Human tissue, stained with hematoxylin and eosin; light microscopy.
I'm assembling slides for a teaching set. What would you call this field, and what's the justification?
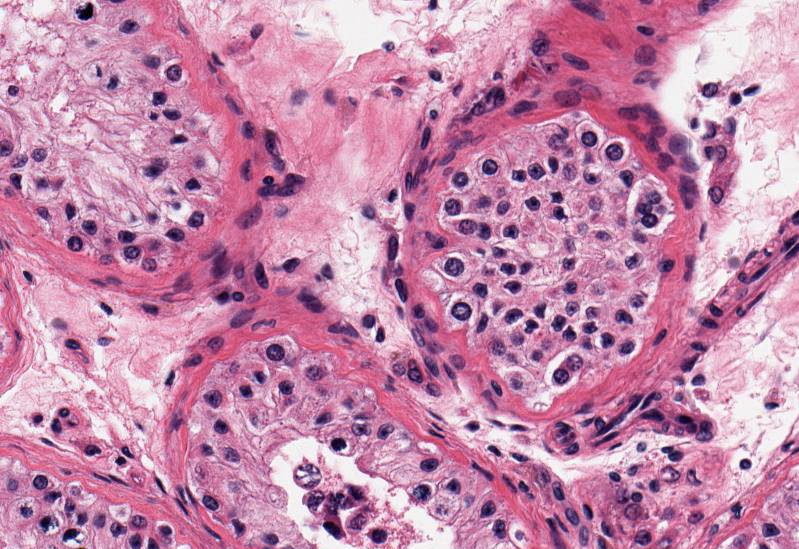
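This field mainly shows seminiferous tubule profiles. Only the bottom-centre tubule has an open lumen, and it holds just a few loose cells rather than packed sperm.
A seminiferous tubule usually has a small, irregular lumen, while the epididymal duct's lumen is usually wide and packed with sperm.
A thick, bright pink, wavy band of fibrous tissue wraps each tubule, and its elongated dark nuclei run parallel to the outline. No fat cells are present anywhere in the field.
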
